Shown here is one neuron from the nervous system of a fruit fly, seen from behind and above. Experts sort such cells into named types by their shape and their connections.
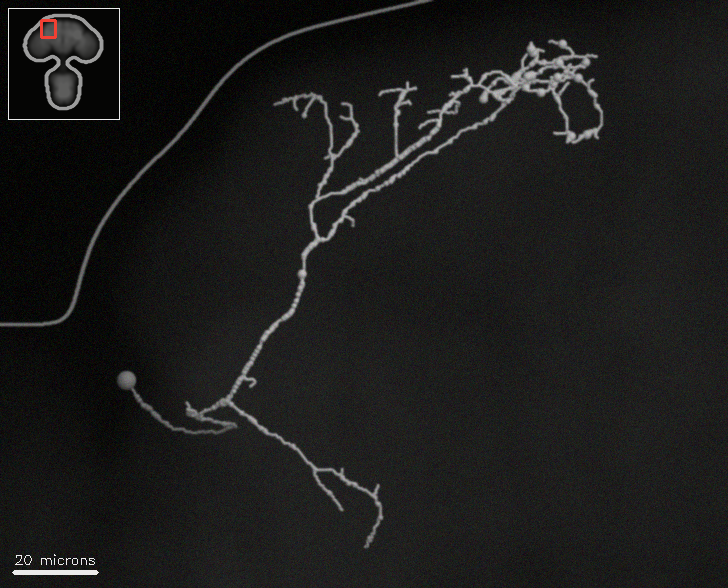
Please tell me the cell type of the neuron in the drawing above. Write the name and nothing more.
CB4087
